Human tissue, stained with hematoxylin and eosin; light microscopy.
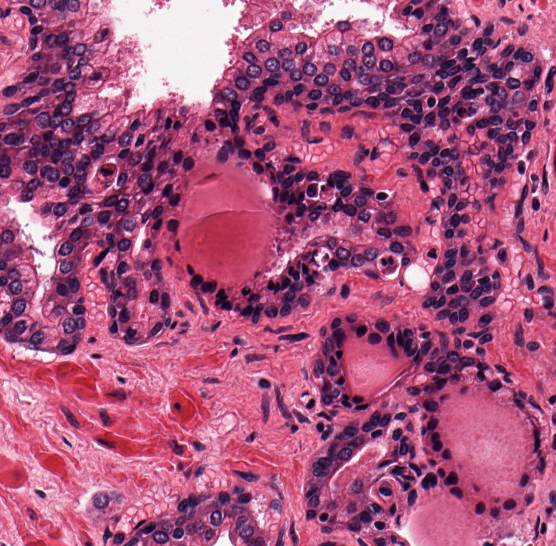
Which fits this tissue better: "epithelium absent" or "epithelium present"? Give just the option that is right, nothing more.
Epithelium present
